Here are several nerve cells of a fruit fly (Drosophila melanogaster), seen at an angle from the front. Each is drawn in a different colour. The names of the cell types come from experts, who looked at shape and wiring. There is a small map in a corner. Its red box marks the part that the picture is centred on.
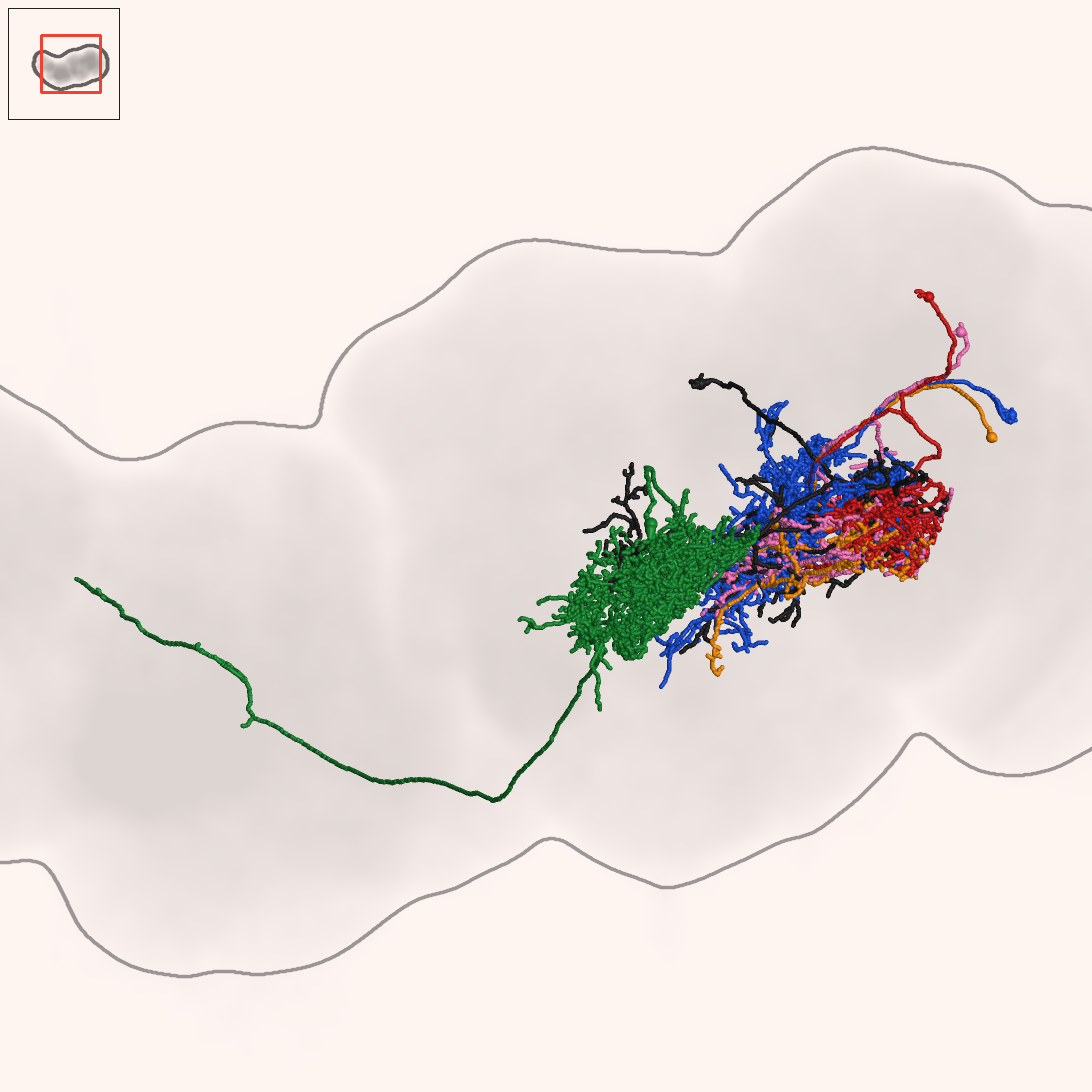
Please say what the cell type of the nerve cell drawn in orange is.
LAL020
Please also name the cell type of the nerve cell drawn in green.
DNa03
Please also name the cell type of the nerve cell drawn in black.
PS233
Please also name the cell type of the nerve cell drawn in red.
LAL017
